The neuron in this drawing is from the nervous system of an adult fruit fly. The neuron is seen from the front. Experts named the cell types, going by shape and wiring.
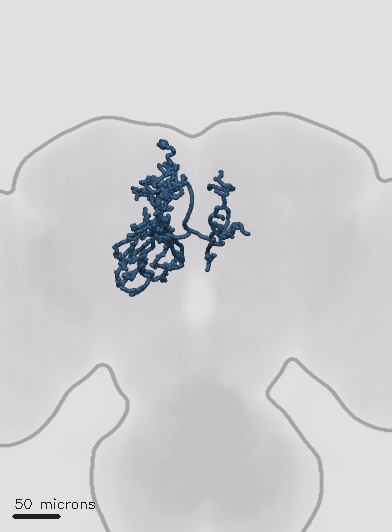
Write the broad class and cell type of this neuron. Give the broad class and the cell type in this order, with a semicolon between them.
central-brain intrinsic neuron; CRE005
